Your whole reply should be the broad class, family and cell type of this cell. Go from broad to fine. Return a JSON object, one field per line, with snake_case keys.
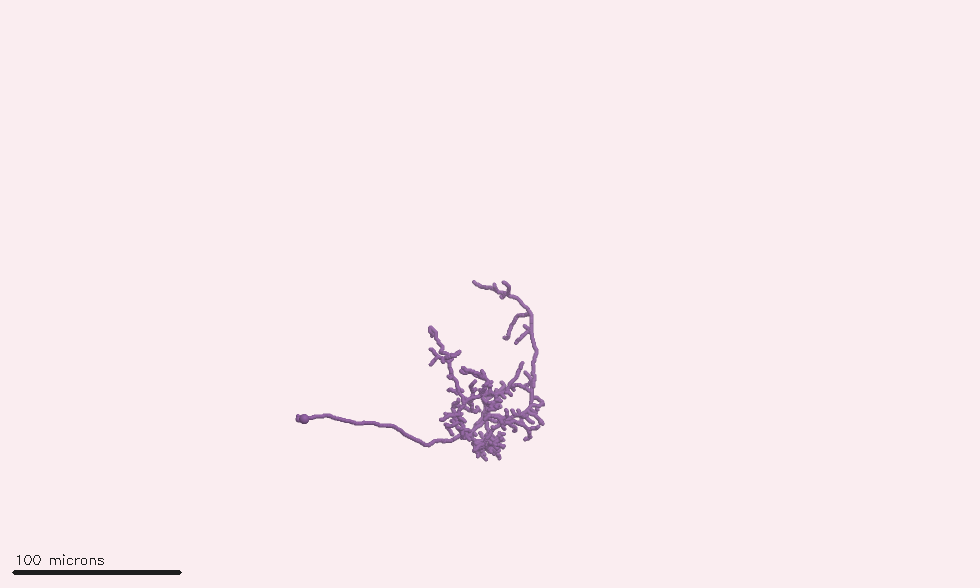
{
 "broad_class": "nerve-cord intrinsic neuron",
 "family": "hemilineage 13B",
 "cell_type": "IN13B051"
}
